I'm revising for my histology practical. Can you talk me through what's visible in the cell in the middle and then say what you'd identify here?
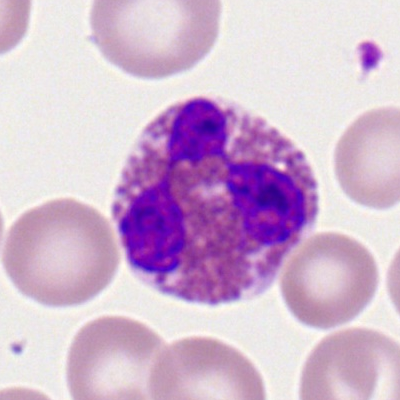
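A roughly round outline encloses a nucleus divided into three lobes. Plentiful cytoplasm fills much of the cell and is packed throughout with pink-violet granules. It is an eosinophil.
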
